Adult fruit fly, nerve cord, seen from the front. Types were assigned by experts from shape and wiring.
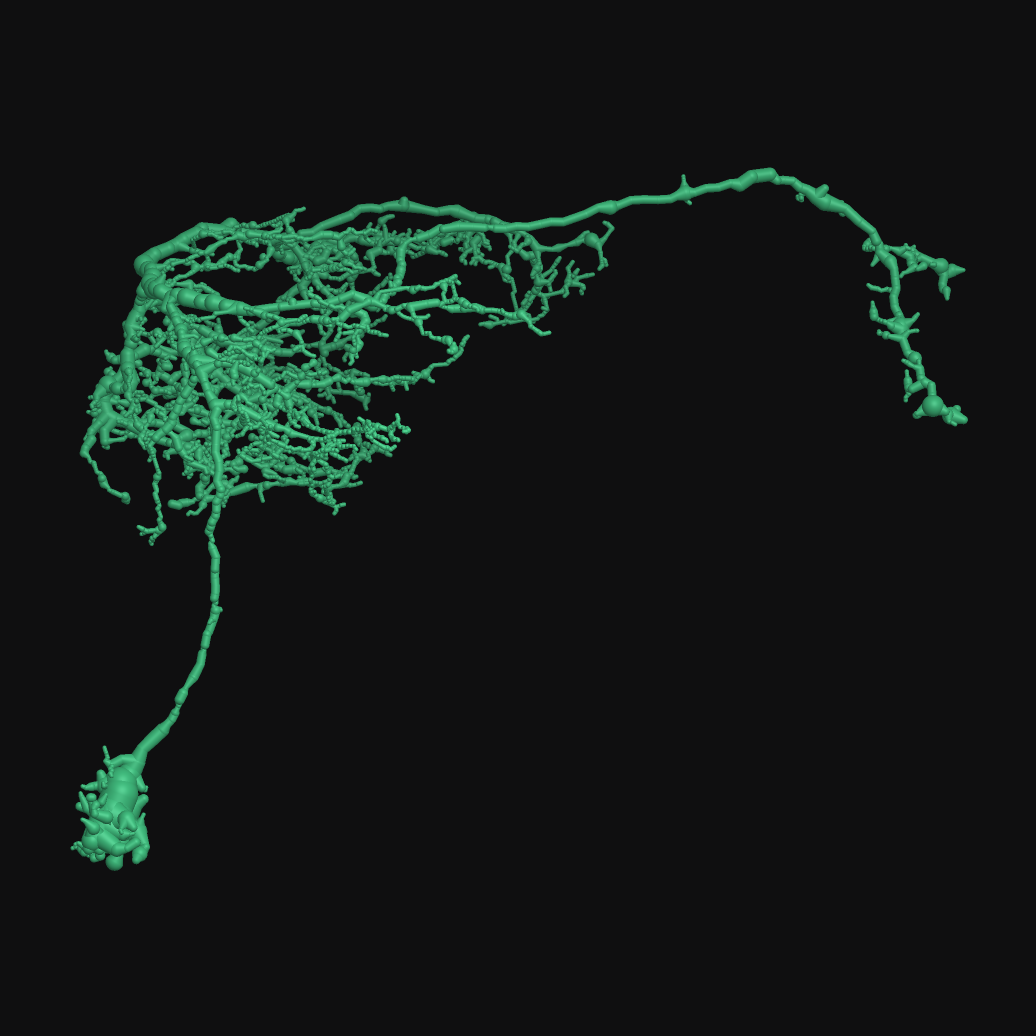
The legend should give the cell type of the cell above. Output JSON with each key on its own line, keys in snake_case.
{
 "cell_type": "IN03B005"
}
